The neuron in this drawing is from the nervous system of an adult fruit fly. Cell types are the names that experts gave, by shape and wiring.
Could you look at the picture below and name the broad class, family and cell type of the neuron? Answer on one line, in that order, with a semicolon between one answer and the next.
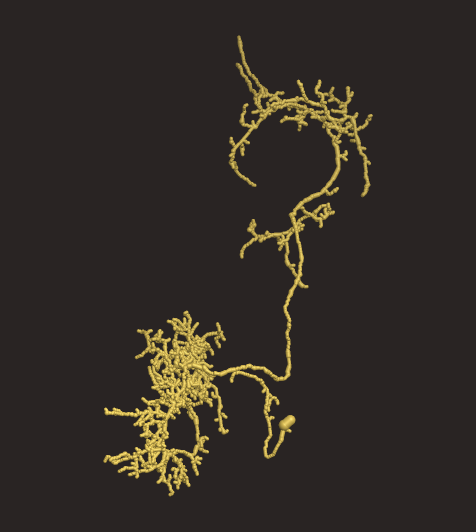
central-brain intrinsic neuron; hemilineage DM6_posterior; IB094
